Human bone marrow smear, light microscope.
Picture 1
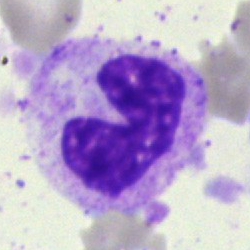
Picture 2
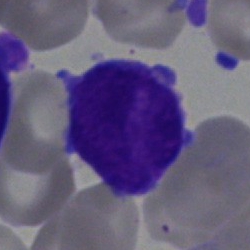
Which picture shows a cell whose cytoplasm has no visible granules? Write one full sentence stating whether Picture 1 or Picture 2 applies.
The cell seen in picture 2 shows no granules in its cytoplasm.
